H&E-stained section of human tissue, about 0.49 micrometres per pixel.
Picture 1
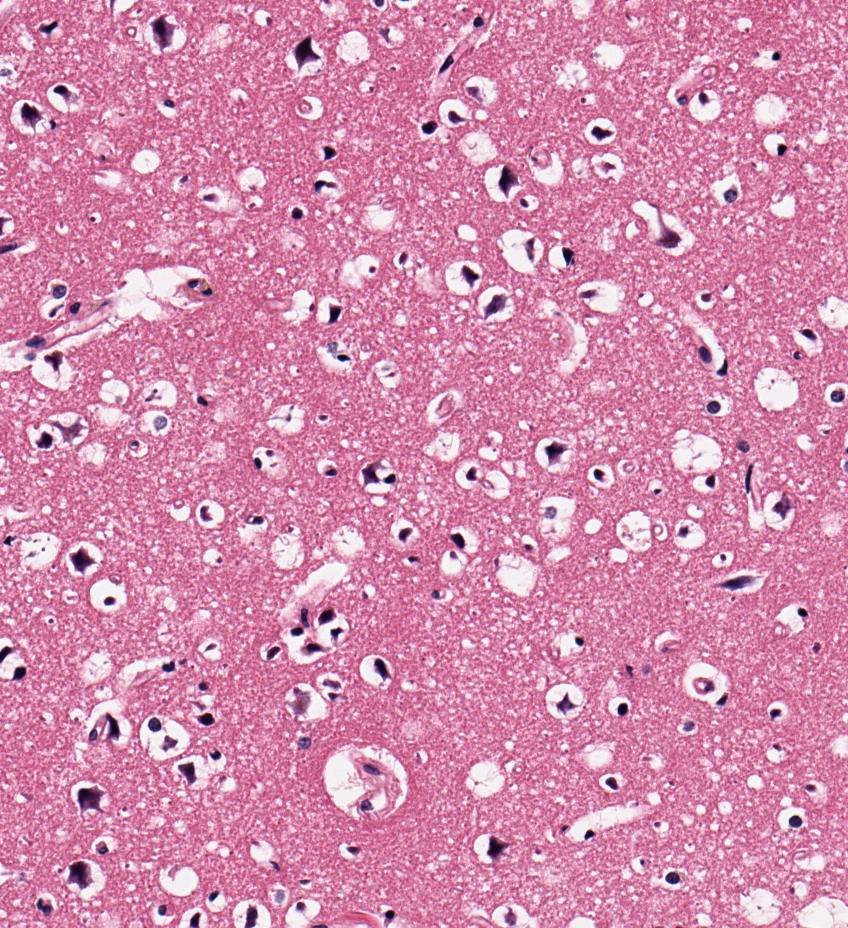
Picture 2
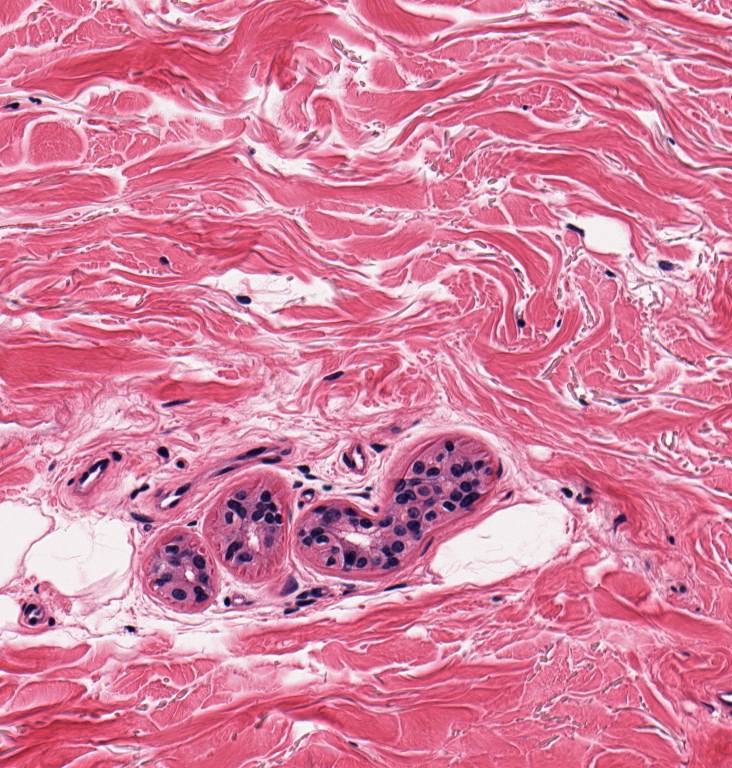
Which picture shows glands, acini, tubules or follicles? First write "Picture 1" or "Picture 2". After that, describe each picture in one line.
Picture 2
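What picture 1 shows: The whole field is a uniform pink, finely granular matrix with cells scattered evenly through it and no organised units.
What picture 2 shows: Pink collagen bundles fill most of the field, with one small cluster of tubules in the lower centre.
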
